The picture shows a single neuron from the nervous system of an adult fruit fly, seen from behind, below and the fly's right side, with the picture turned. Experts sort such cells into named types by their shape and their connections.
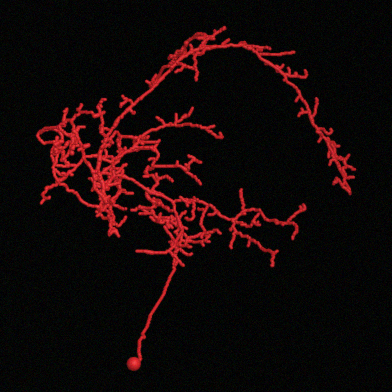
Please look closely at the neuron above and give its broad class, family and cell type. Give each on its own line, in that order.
nerve-cord intrinsic neuron
hemilineage 03A
IN03A059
